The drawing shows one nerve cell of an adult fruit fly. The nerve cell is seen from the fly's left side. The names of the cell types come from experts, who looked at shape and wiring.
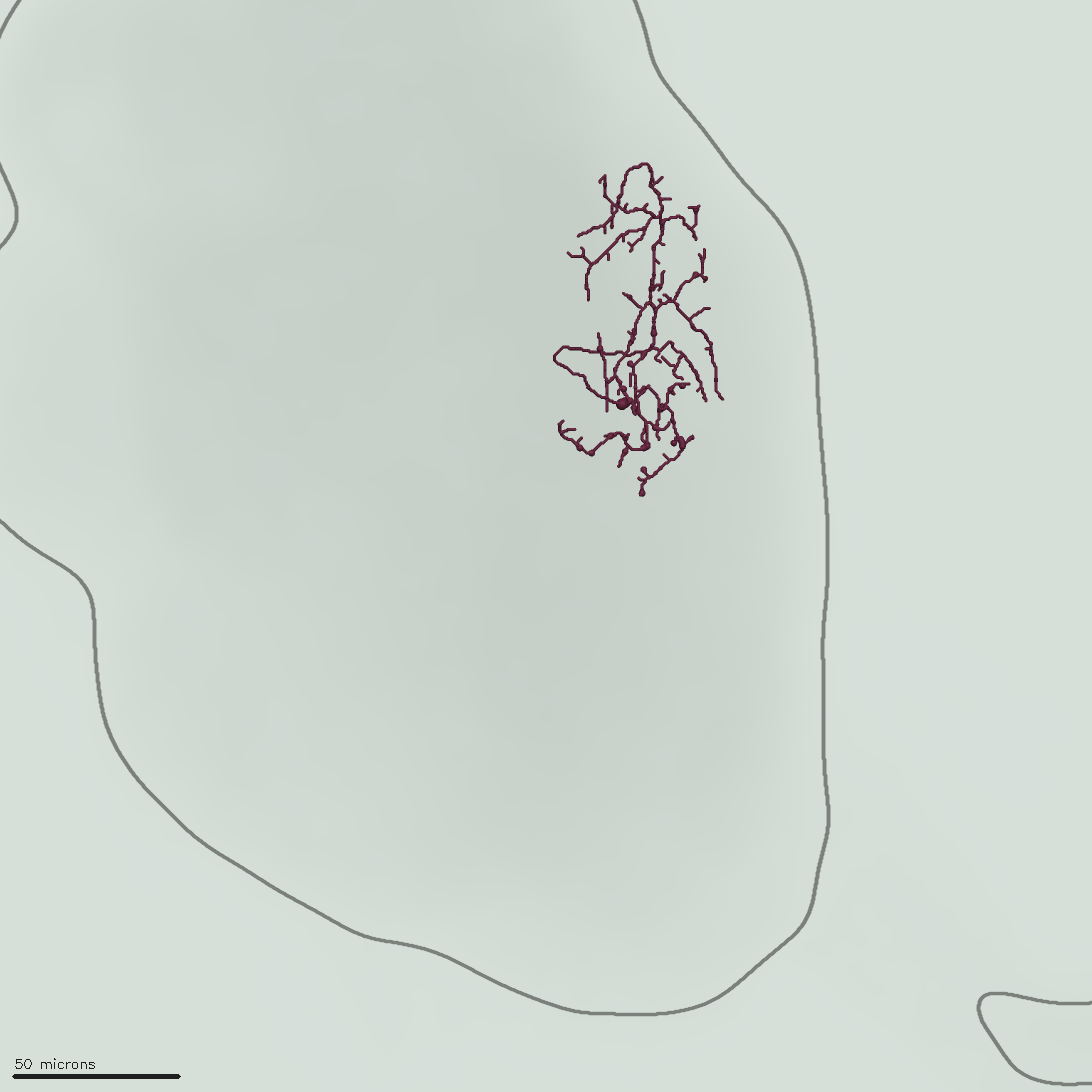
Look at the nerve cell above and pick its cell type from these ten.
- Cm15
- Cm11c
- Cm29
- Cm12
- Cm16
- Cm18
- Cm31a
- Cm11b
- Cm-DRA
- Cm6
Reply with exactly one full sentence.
Regarding its cell type, the nerve cell is Cm16.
